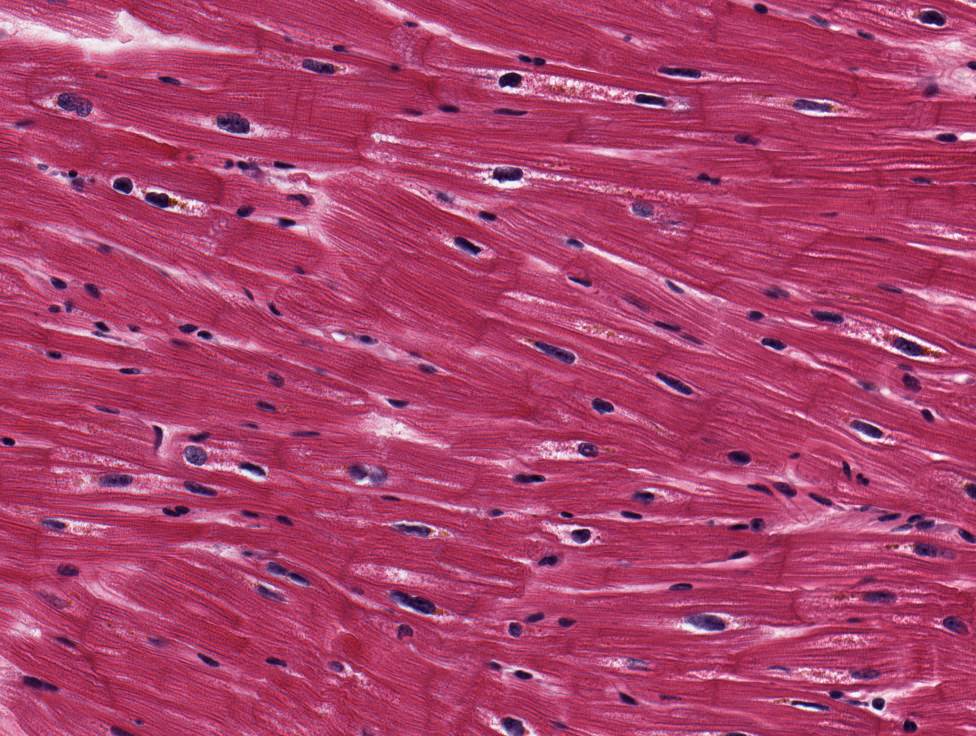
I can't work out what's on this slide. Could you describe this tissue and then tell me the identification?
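These fibres branch and join their neighbours, each muscle cell with an oval nucleus sitting centrally. Faint dark transverse lines, some step-like, cross the fibres at intervals; those are intercalated discs. Pale clear zones at the ends of many nuclei hold fine golden-brown granules. This is the left ventricle of the heart.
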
